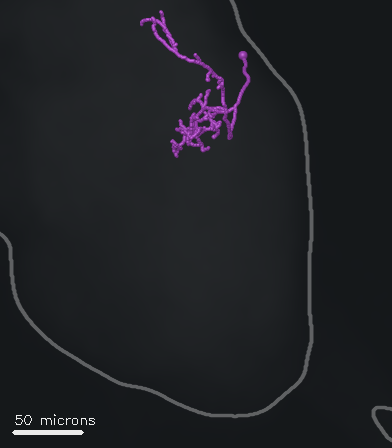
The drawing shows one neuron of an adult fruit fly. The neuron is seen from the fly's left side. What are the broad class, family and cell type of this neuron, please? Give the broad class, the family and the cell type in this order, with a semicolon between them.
visual projection neuron; LoVP; LoVP9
